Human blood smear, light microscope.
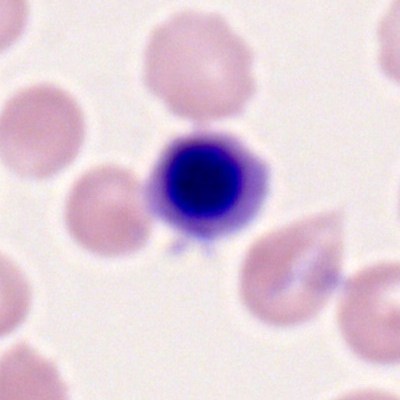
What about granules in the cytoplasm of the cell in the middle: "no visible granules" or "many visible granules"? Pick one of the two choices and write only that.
No visible granules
